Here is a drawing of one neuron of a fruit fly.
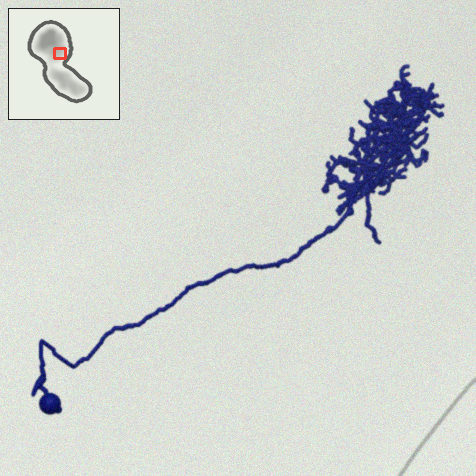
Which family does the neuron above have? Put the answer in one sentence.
The family is LPi.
